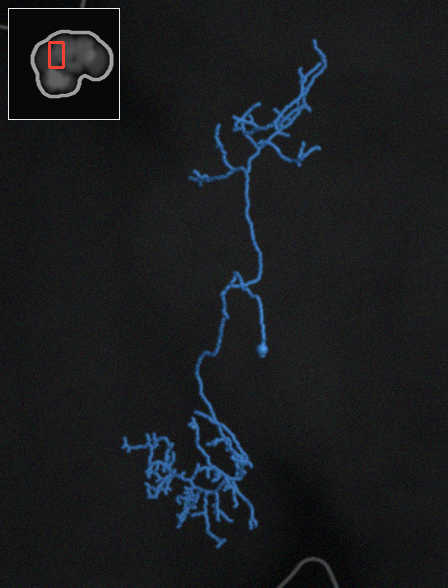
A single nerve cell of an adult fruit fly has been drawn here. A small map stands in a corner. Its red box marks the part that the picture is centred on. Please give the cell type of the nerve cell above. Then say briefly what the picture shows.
Its cell type is LoVP10. Its broad class is visual projection neuron. Its cell body lies in the middle of the picture. Dozens of branch ends can be seen.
